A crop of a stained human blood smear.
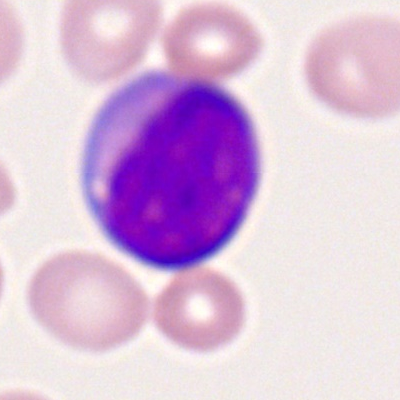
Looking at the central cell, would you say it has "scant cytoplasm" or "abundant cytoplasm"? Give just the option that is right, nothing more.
Scant cytoplasm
